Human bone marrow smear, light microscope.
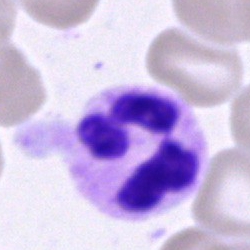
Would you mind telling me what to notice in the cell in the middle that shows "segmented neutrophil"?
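Point one: the cell has a roughly round outline. Point two: the nucleus is divided into several separate lobes, and its chromatin is dense and dark purple. Point three: the cytoplasm holds only fine, faint lilac granules.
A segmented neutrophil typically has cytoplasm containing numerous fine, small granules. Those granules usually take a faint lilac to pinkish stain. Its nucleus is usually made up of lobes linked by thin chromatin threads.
The fine, faint lilac granules and the lobed nucleus here therefore go with a segmented neutrophil.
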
